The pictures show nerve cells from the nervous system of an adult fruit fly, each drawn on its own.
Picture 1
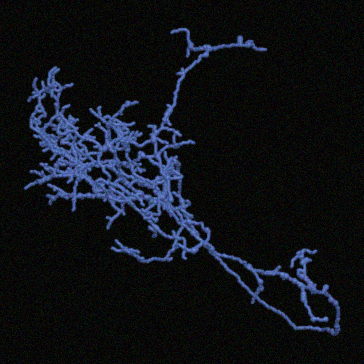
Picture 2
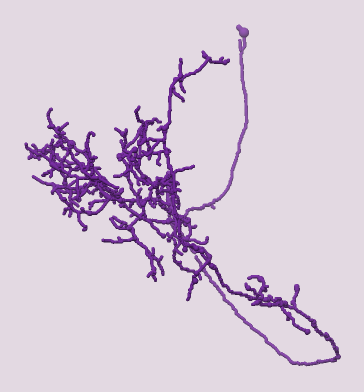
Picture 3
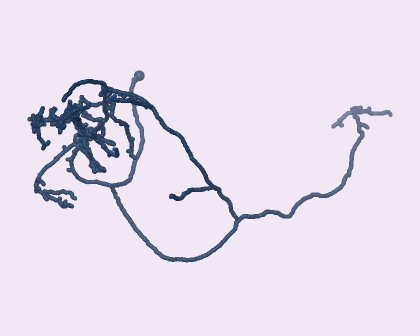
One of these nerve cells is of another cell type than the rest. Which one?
Picture 3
